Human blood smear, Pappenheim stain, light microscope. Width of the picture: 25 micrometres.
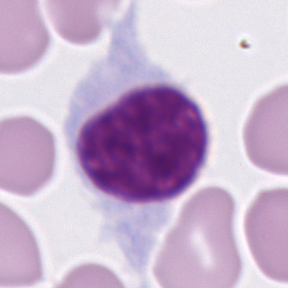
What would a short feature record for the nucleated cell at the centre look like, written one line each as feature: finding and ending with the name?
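Nuclear shape: round to slightly oval, smooth, unlobed.
Chromatin pattern: coarse and clumped, paler patches between darker masses.
Cytoplasm: plentiful, lying mostly above and below the nucleus.
Cytoplasmic edge: ragged and faint, not sharply defined.
Cell: hairy cell.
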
